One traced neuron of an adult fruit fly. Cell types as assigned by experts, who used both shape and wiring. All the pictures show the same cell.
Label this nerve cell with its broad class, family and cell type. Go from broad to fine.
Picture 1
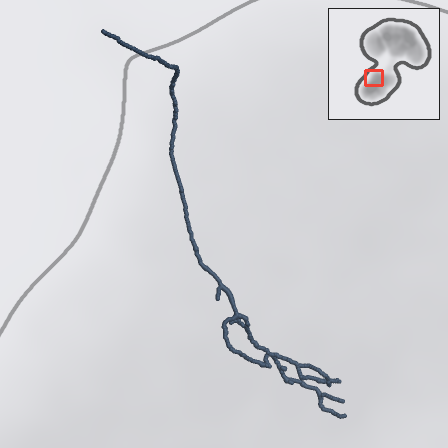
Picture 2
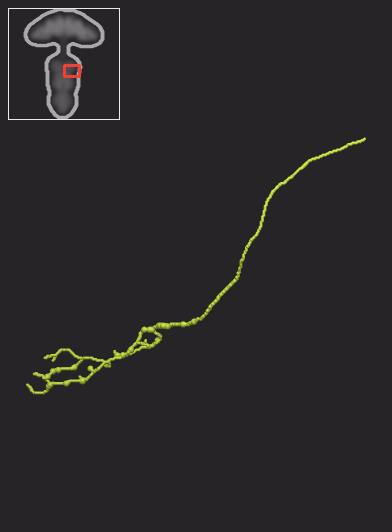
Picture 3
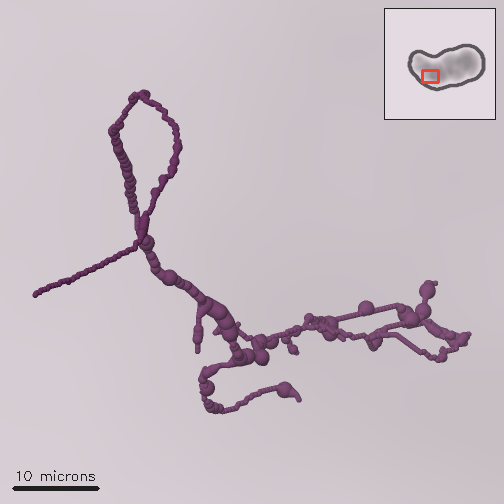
sensory neuron entering the nerve cord; class gustatory; WG3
